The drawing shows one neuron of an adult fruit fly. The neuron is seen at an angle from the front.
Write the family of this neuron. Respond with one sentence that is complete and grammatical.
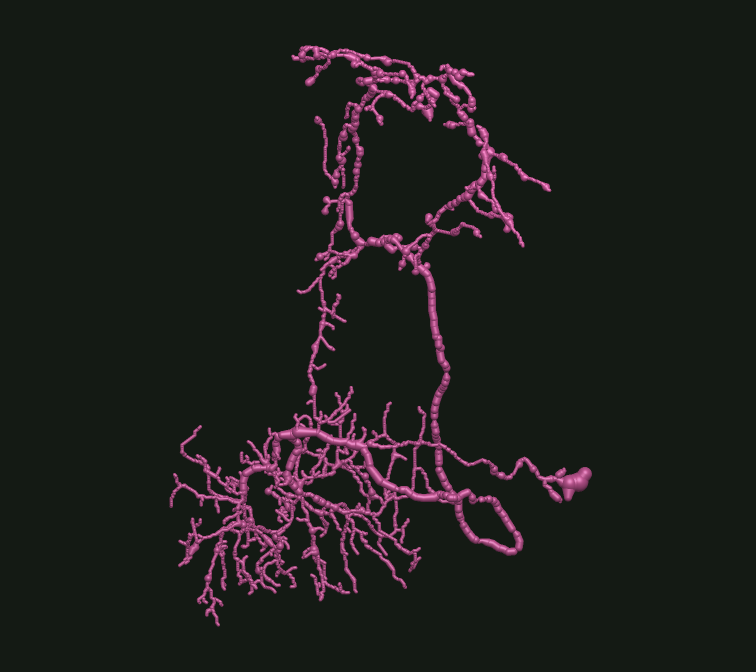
To family LoVP belongs this neuron.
